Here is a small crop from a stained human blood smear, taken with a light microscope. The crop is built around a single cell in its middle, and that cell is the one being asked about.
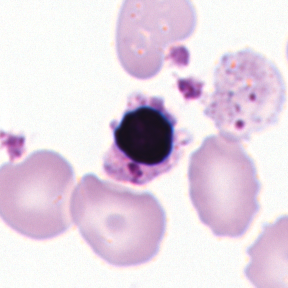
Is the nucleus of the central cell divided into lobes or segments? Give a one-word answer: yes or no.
No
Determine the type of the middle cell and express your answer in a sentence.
Among the cells in view, the one in the middle is a normoblast.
